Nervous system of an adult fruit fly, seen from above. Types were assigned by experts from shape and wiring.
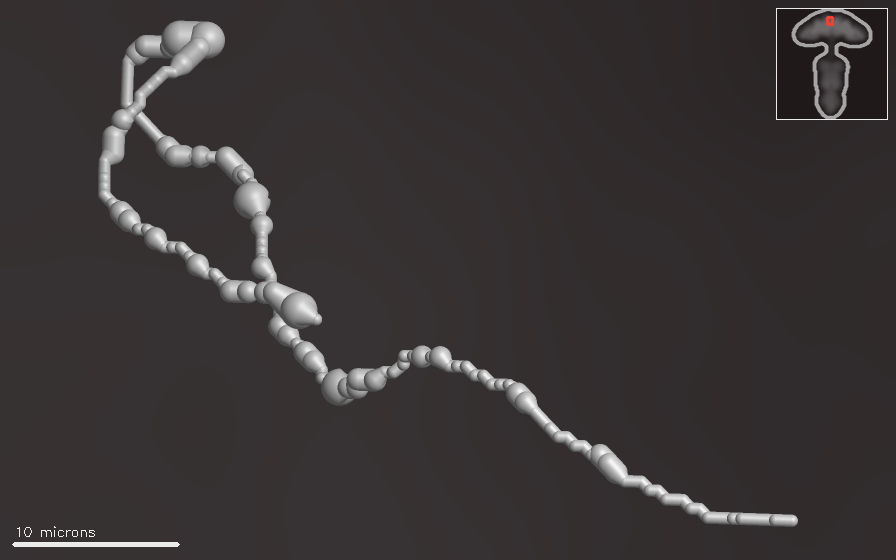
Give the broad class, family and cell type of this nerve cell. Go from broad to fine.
sensory neuron entering the brain; class olfactory; ORN_VM6v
